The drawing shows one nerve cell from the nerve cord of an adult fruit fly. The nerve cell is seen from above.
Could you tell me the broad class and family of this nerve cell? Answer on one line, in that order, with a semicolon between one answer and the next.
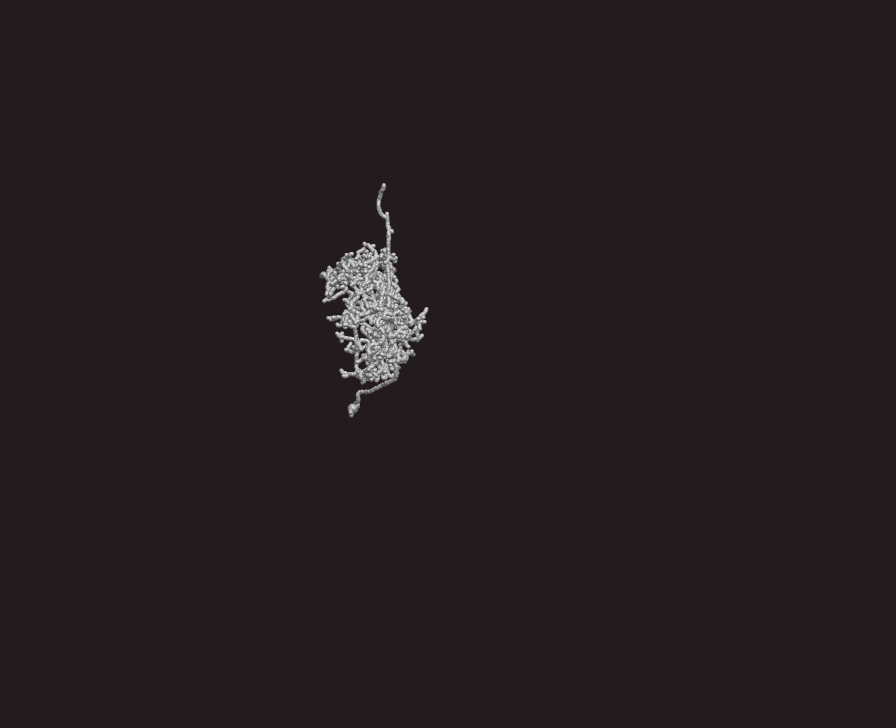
nerve-cord intrinsic neuron; hemilineage 21A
